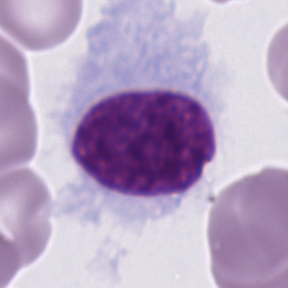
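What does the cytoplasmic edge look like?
Ragged, with many fine hair-like projections.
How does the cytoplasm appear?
Plentiful and pale greyish blue, widest above the nucleus.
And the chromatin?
Dark purple, evenly mottled throughout the nucleus.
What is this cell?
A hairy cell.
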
